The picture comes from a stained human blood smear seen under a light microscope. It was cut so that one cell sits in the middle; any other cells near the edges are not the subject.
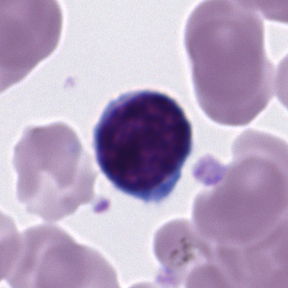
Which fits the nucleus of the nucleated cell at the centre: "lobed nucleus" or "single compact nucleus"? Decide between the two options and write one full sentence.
Its nucleus forms a single compact mass of round, oval or kidney shape.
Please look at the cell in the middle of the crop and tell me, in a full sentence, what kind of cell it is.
At the middle of the frame sits a typical lymphocyte.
